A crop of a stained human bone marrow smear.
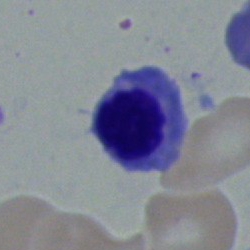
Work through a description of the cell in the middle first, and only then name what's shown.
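Toward the left side of the cell lies the nucleus, leaving the wider band of cytoplasm on the right. The outline is irregular and somewhat angular rather than smoothly round. Dense chromatin stains a very dark purple, and the cytoplasm is a medium blue. This cell is an erythroblast.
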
